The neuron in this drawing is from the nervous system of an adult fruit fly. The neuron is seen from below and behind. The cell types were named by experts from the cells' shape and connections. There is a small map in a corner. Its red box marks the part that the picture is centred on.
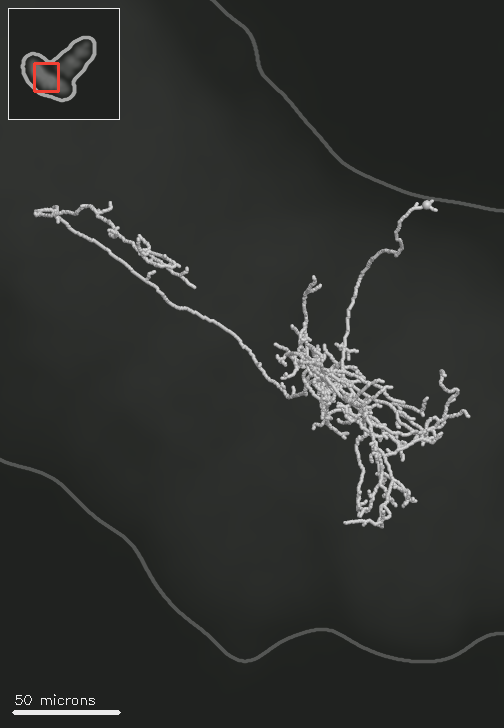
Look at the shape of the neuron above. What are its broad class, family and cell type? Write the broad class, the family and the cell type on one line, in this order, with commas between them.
central-brain intrinsic neuron, hemilineage DM4_dorsal, pC1_13b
